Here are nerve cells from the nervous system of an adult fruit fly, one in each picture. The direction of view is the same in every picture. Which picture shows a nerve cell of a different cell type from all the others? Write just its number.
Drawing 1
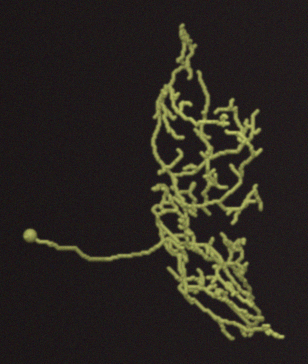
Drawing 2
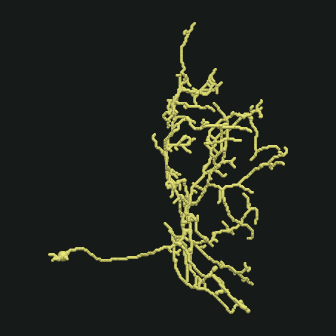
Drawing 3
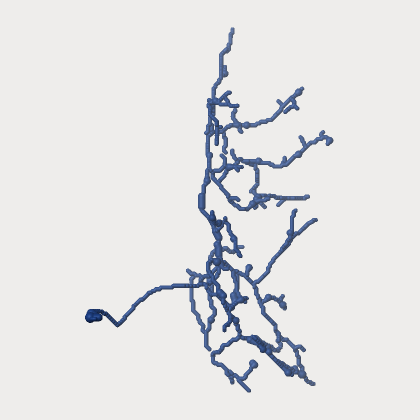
3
